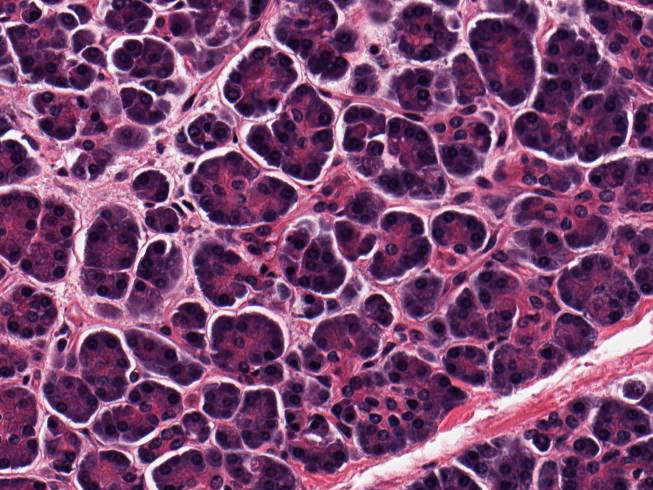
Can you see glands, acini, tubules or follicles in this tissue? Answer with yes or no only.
Yes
